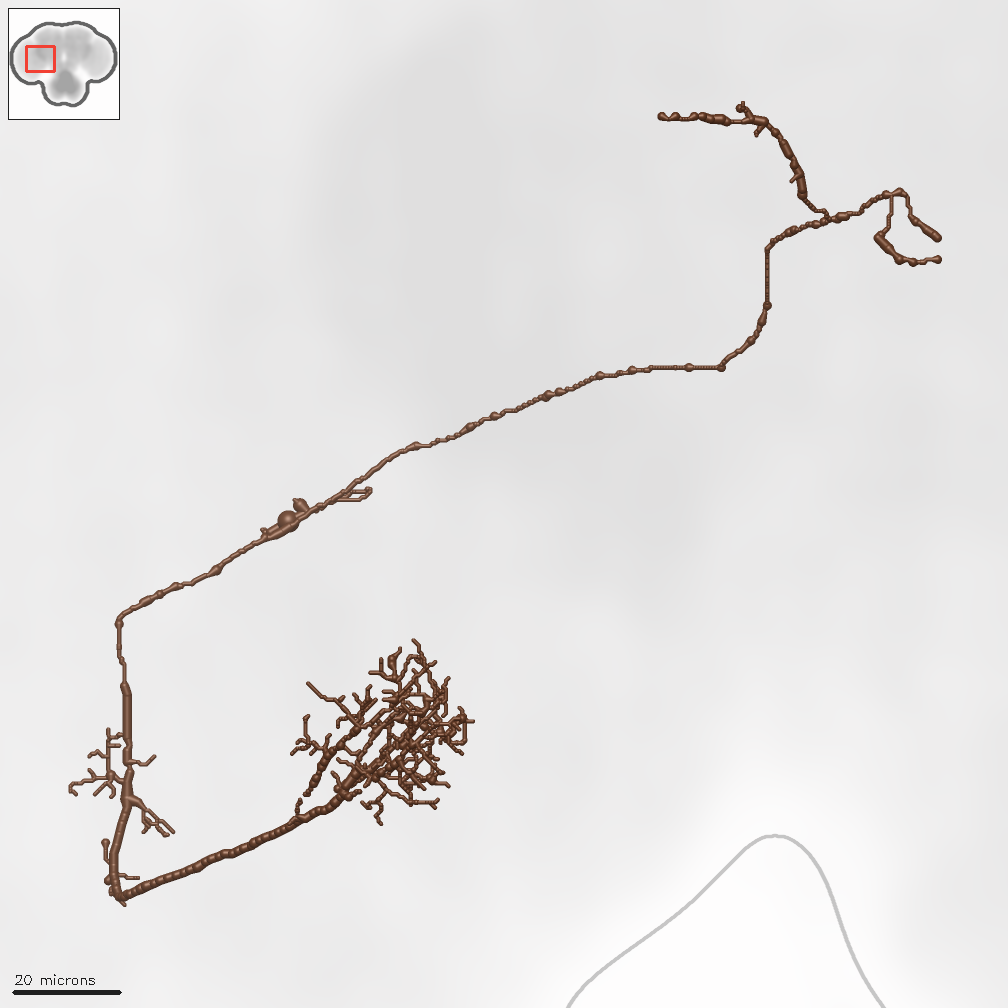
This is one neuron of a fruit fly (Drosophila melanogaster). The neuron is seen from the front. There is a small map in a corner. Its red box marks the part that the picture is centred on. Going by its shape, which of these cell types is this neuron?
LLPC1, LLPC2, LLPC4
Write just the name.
LLPC4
